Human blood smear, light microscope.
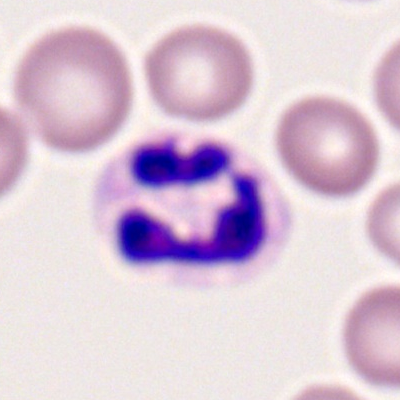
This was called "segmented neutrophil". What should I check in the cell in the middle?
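The pale pink cytoplasm goes with it.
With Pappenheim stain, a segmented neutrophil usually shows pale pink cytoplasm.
The cytoplasm also lacks large orange-red granules, which fits as well.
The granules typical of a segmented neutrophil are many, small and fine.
Otherwise, the nuclear lobes curve around a pale central area of cytoplasm, and the chromatin is dark purple and densely clumped. So yes, this is a segmented neutrophil.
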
